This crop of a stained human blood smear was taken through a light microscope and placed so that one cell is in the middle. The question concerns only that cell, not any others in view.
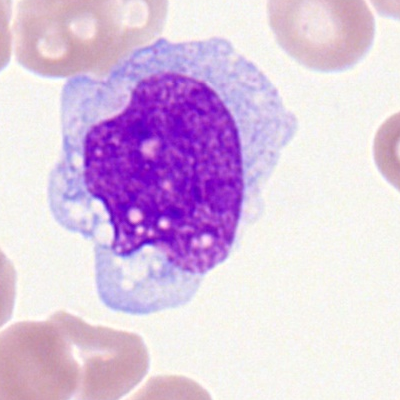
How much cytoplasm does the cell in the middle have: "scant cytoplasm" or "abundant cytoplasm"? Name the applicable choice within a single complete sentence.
In this cell, the cytoplasm is plentiful.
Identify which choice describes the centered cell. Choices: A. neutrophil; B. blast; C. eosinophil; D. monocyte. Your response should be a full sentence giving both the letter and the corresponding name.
In this crop the middle cell is a monocyte, so option D is the correct answer.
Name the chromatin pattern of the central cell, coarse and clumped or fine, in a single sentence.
The chromatin is fine throughout, without coarse clumps.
